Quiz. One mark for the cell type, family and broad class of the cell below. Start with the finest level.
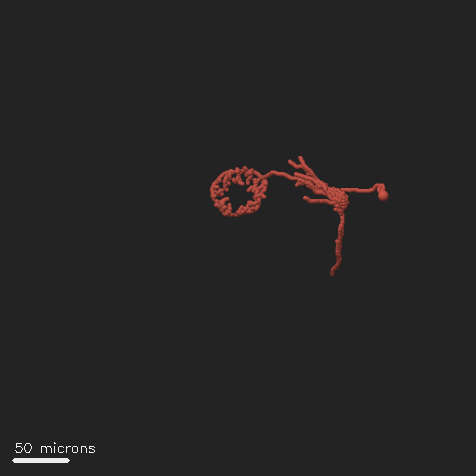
ER6; hemilineage EBa1; central-brain intrinsic neuron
